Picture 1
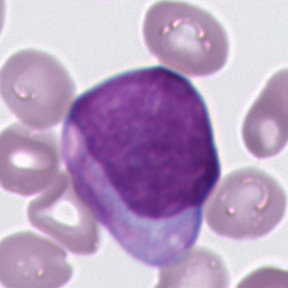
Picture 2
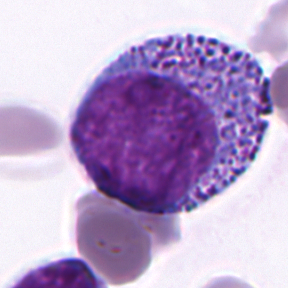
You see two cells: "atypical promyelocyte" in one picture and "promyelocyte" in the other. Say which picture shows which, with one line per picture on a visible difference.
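The cell in picture 1 is an atypical promyelocyte. No granules can be seen in the cytoplasm.
The cell in picture 2 is a promyelocyte. The cytoplasm is densely packed with many coarse granules.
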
